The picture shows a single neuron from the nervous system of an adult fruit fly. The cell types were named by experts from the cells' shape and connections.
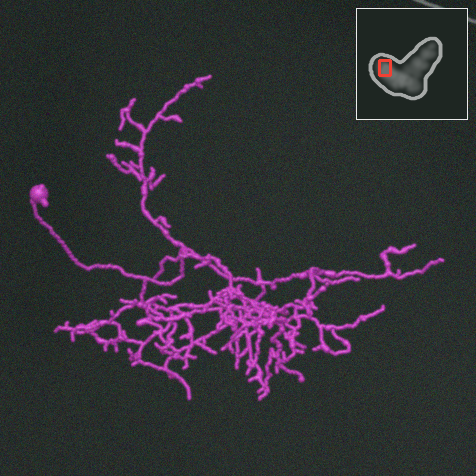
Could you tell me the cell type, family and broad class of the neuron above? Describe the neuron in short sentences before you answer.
The cell body is on the left of the picture. Dozens of branch ends can be seen. It is of cell type CB3255. Its family is hemilineage SLPad1_anterior. This is a central-brain intrinsic neuron.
